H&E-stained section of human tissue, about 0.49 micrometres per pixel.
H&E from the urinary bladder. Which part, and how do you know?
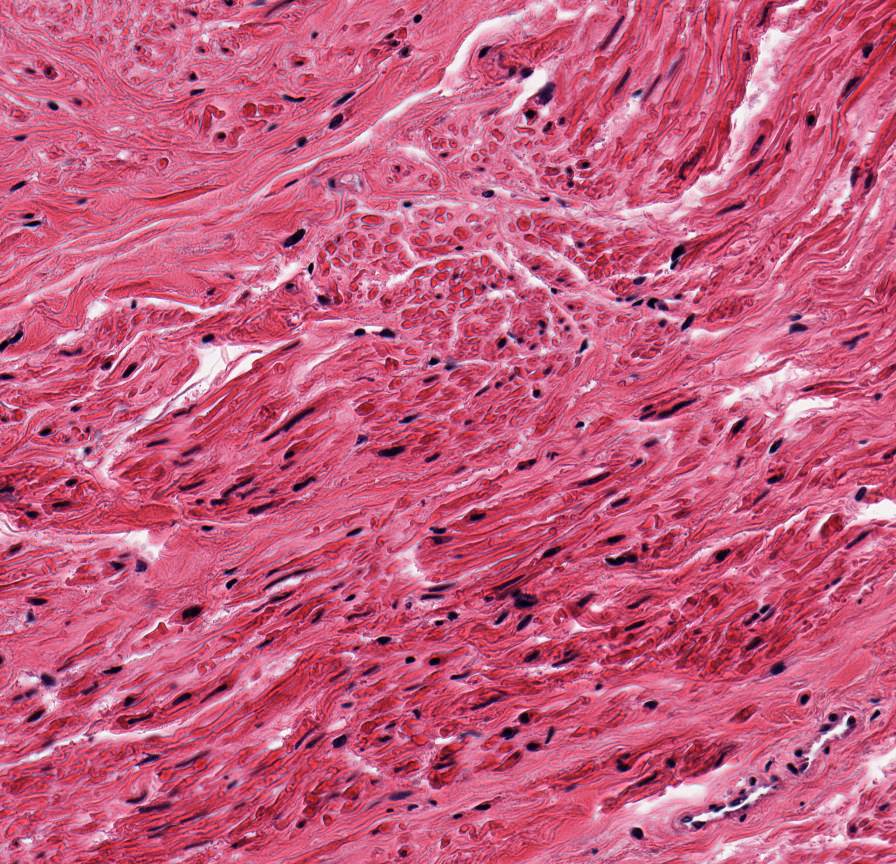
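The tissue is smooth muscle: its cells have elongated nuclei lying parallel to the fibres. Their cytoplasm stains a deep pink-red.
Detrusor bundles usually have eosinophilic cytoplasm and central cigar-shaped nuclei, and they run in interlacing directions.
In the upper centre a group of bundles is cut across, giving many small rounded cell profiles. No epithelium appears anywhere.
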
